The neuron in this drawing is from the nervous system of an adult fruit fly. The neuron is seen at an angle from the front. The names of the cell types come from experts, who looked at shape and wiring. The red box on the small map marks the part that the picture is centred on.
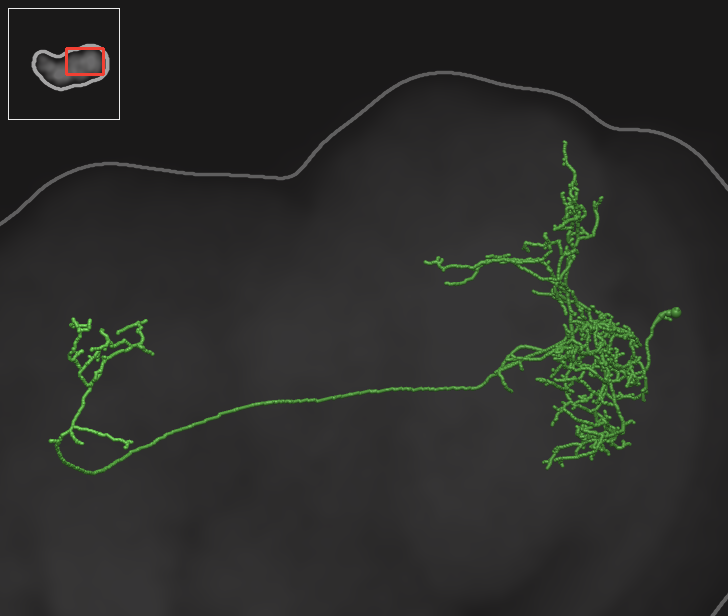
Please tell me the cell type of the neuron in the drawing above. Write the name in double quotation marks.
"AVLP218_b"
